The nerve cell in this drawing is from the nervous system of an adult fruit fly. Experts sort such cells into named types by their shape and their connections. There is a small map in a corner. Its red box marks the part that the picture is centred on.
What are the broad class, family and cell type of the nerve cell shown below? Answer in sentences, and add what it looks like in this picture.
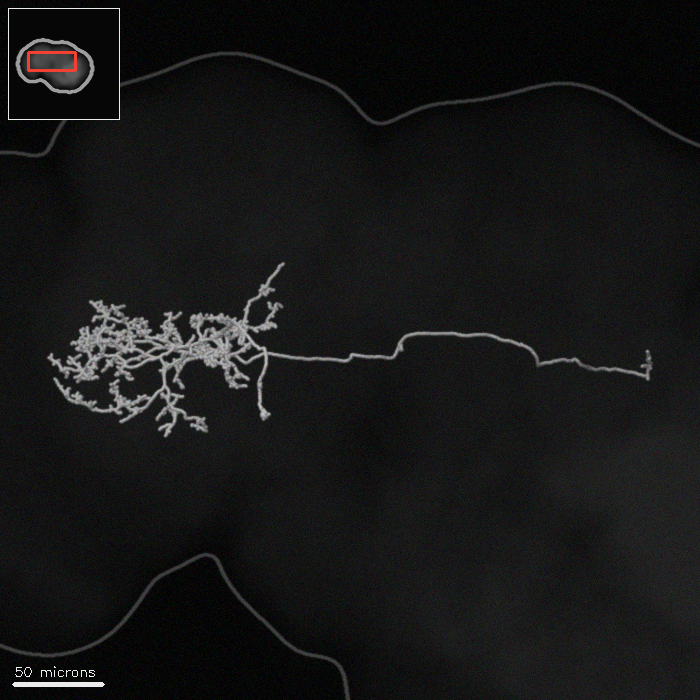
This is a central-brain intrinsic neuron. Its family is hemilineage VLPl&p2_posterior. The cell type is PVLP127. The cell body can be seen in the middle of the picture. By the scale bar it is about 350 microns wide in this view. Dozens of branch ends can be seen.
